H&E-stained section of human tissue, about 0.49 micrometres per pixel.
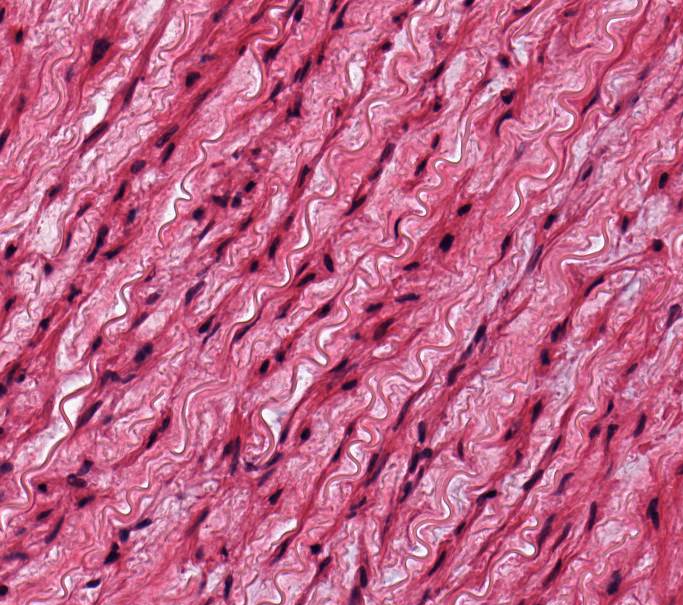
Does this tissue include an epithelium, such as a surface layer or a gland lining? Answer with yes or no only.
No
